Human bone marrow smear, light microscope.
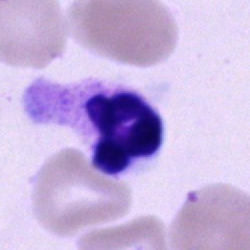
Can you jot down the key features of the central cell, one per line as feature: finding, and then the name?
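Outline: irregular, the cytoplasm drawn out into a broad extension toward the left.
Chromatin: dense, staining very dark purple.
Nucleolus: none I can see in the nucleus.
Granules: fine and purple, scattered through the cytoplasm.
Name: segmented neutrophil.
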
